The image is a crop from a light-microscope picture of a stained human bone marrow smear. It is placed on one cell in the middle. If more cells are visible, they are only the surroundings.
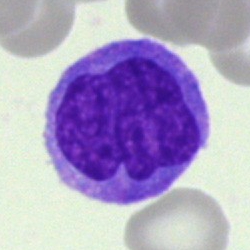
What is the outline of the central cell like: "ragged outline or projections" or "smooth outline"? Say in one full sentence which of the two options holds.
Neither ragged parts nor projections, blebs or tags mark the edge of the cell.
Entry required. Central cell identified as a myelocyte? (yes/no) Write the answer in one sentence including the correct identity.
No, the central cell isn't a myelocyte, but a monocyte.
